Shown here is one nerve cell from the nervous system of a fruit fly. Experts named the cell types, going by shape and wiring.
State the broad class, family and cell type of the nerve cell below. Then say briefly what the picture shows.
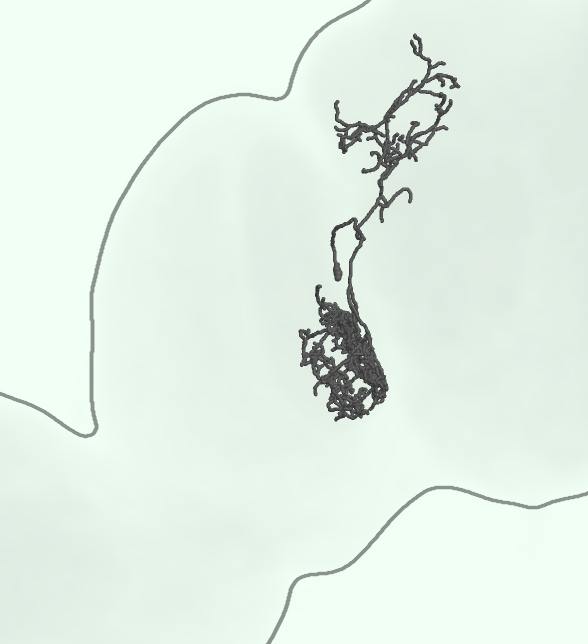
Its broad class is visual projection neuron. Its family is hemilineage VPNp&v1_ventral. It is of cell type LoVP40. The cell body is in the middle of the picture. The picture shows dozens of branch ends.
